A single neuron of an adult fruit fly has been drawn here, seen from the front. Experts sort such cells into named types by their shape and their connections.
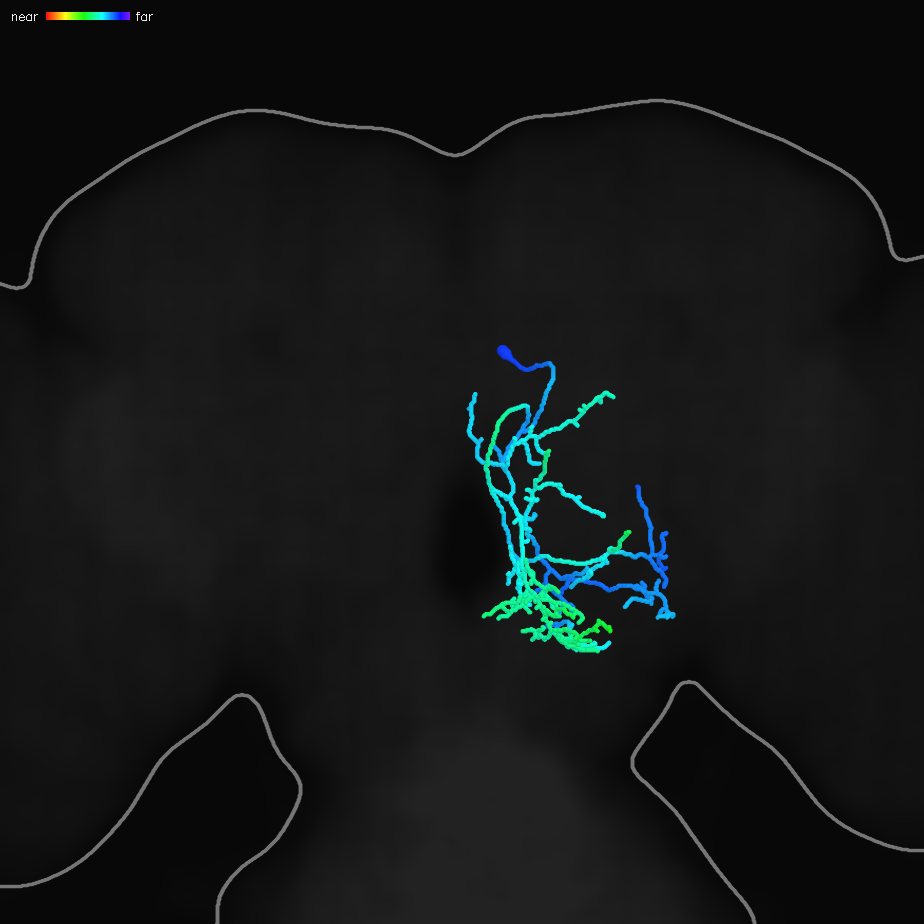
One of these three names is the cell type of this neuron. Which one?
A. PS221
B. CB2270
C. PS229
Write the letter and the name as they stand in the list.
B. CB2270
